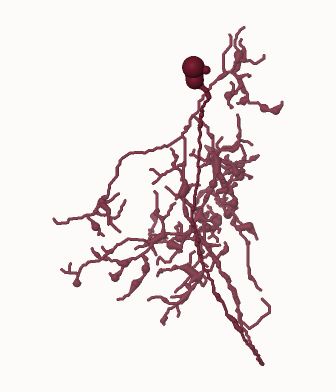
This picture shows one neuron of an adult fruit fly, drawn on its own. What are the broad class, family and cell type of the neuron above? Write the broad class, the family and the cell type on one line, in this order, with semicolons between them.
central-brain intrinsic neuron; hemilineage VLPl4_dorsal; LHAV4a4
